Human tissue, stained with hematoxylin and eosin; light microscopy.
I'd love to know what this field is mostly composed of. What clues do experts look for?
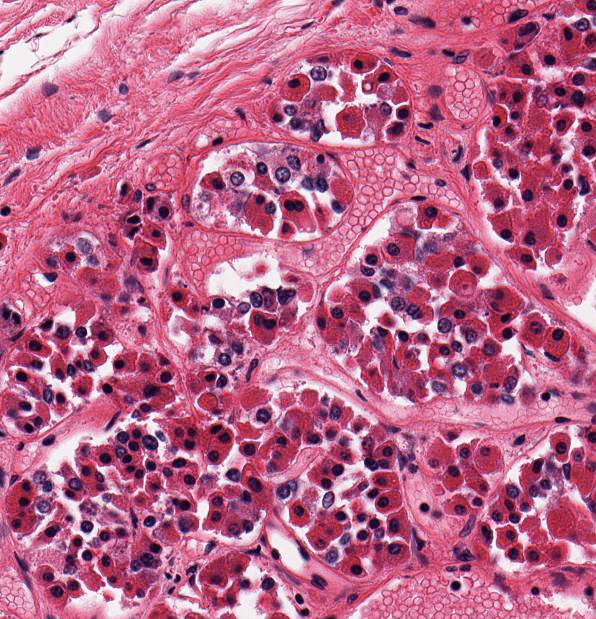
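Pars distalis of the pituitary. Cells in rounded nests, parted by thin strands of pink connective tissue; nuclei round and dark.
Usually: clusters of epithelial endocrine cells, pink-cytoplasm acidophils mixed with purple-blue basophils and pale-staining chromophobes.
Here most nest cells have abundant bright red cytoplasm, matching acidophils.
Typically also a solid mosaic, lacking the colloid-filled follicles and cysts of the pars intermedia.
Nests here: no lumen, no colloid-filled space.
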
